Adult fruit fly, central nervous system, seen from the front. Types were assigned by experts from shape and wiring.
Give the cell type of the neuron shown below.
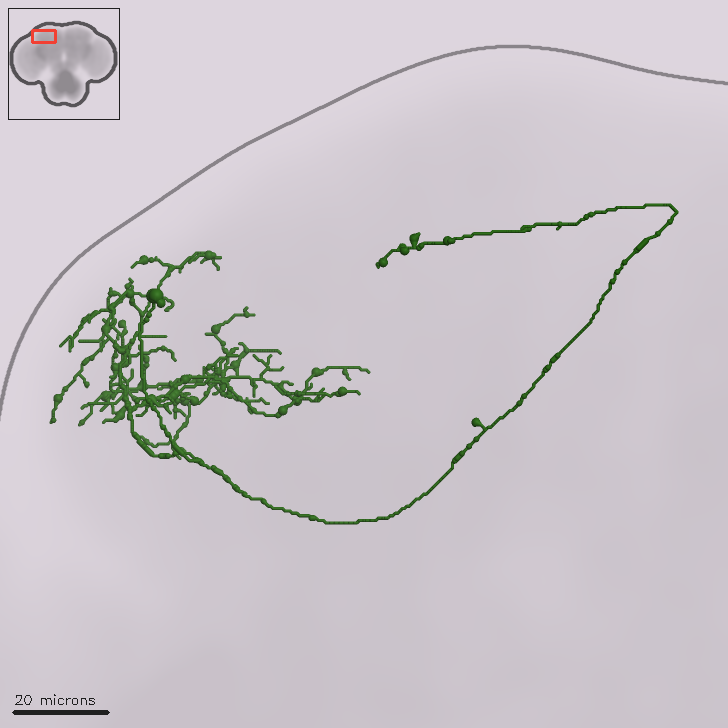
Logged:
LHAD1c3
